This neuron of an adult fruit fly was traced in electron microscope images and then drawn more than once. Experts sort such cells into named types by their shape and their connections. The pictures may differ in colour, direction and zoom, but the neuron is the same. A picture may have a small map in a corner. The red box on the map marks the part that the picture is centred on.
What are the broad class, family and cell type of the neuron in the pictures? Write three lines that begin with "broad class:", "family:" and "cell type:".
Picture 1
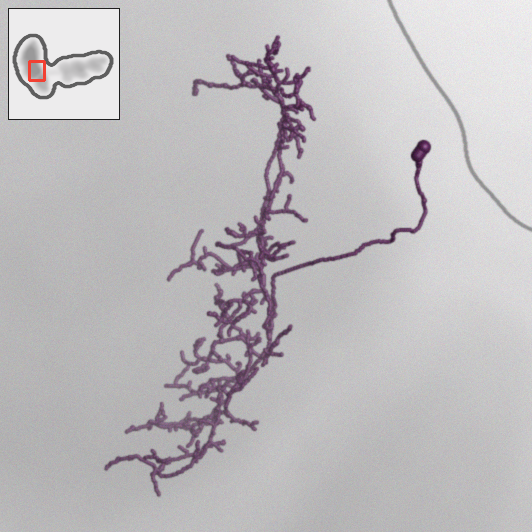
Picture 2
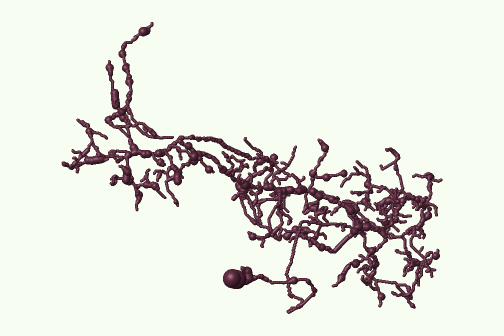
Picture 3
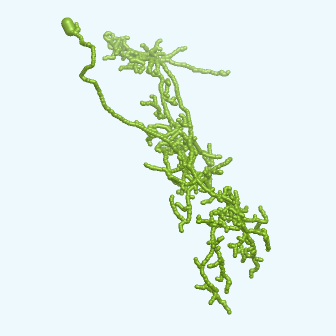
broad class: central-brain intrinsic neuron
family: hemilineage VLPp&l1_anterior
cell type: PVLP102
